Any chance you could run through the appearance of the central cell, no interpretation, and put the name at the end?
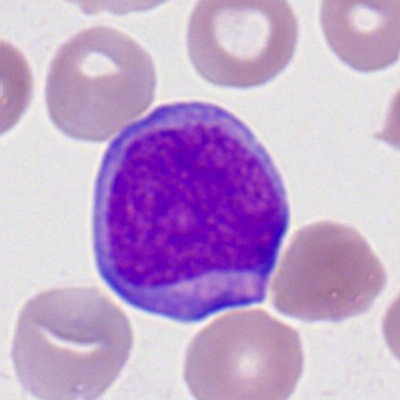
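Check one, the nucleus: it fills most of the cell, leaving a narrow rim of cytoplasm. Check two: no distinct nucleolus is visible within it. Check three, cytoplasm colour: blue. Check four: the cytoplasm shows no distinct granules. The cell is a myeloblast.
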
